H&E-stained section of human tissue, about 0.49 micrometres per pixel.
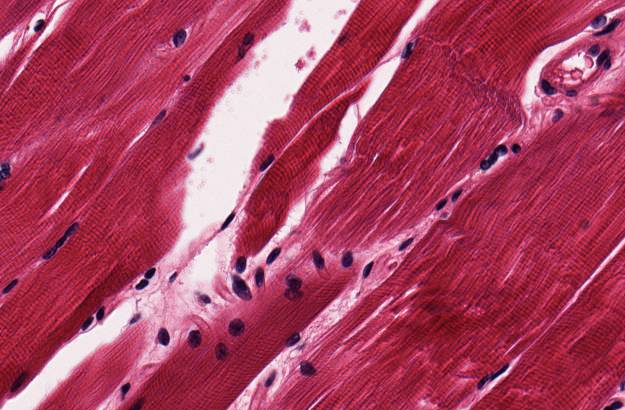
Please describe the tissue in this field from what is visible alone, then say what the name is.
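First, the fibres carry fine transverse cross-striations along their length. Second, their cytoplasm is stained a deep red-pink. Third, the thin pale connective tissue between the fibres holds many small dark oval nuclei. Finally, a small vessel with a pale lumen sits in the upper right corner. The tissue is skeletal muscle.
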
